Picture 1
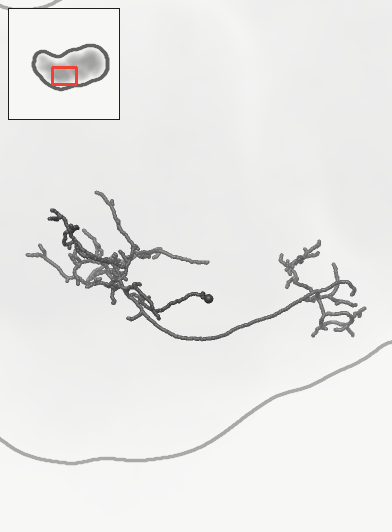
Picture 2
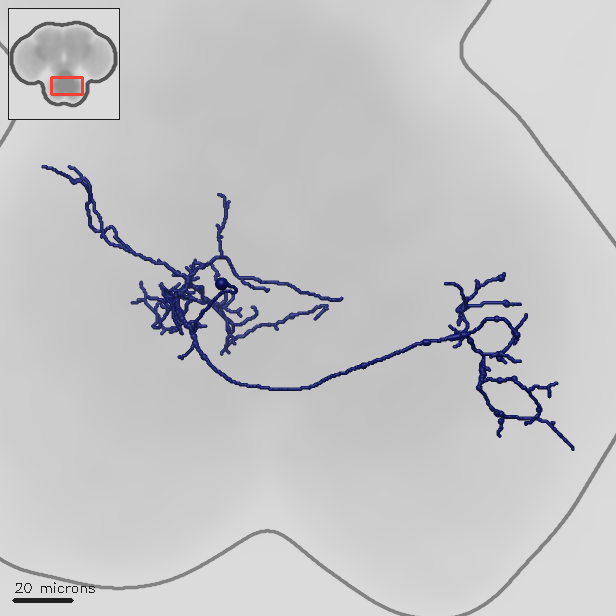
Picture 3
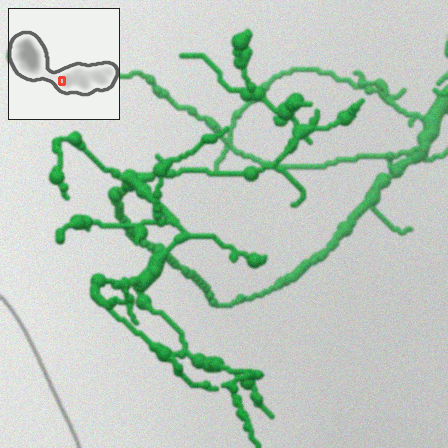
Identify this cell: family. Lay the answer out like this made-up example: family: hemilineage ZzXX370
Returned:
family: hemilineage 01A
